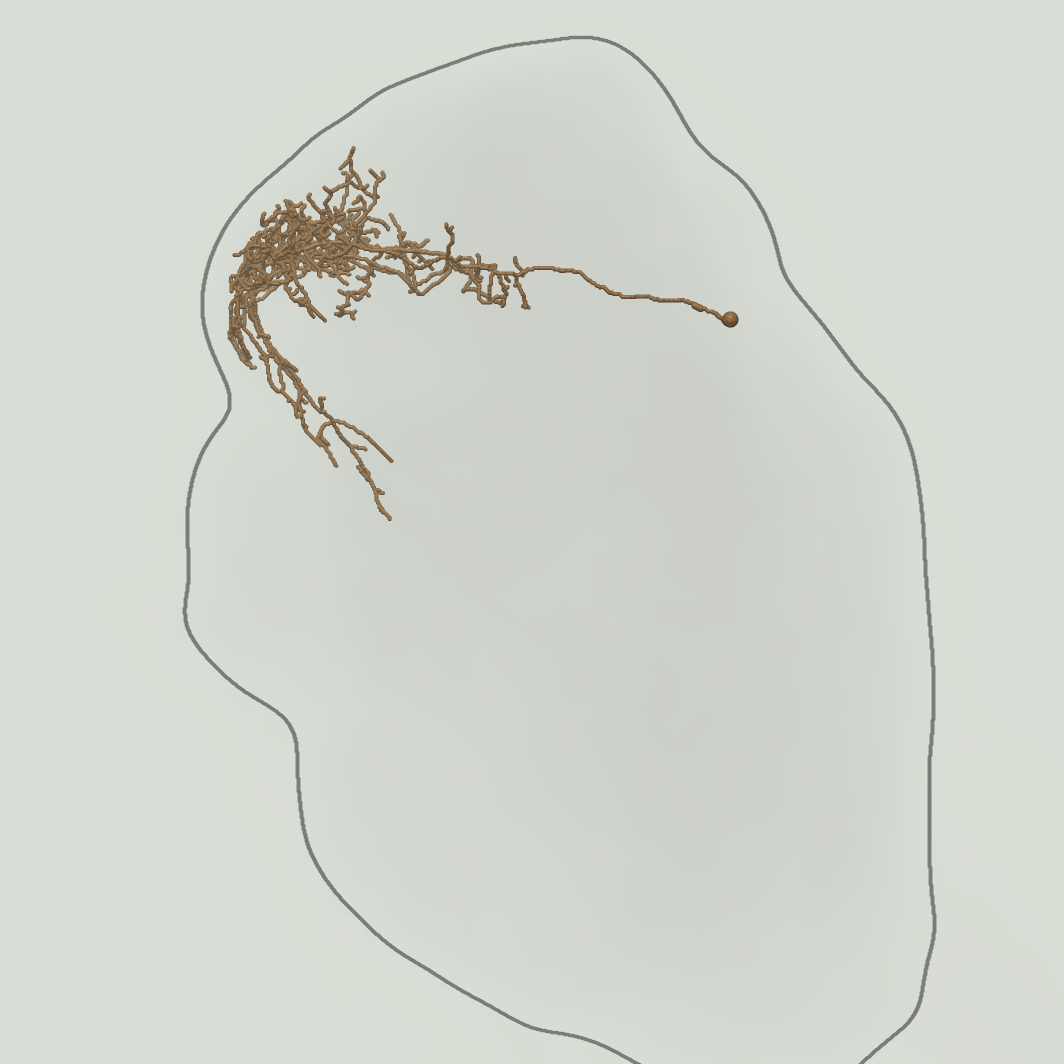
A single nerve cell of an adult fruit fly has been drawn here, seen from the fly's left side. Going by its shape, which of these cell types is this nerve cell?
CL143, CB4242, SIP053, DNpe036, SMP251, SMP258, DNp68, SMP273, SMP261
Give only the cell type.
SMP273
